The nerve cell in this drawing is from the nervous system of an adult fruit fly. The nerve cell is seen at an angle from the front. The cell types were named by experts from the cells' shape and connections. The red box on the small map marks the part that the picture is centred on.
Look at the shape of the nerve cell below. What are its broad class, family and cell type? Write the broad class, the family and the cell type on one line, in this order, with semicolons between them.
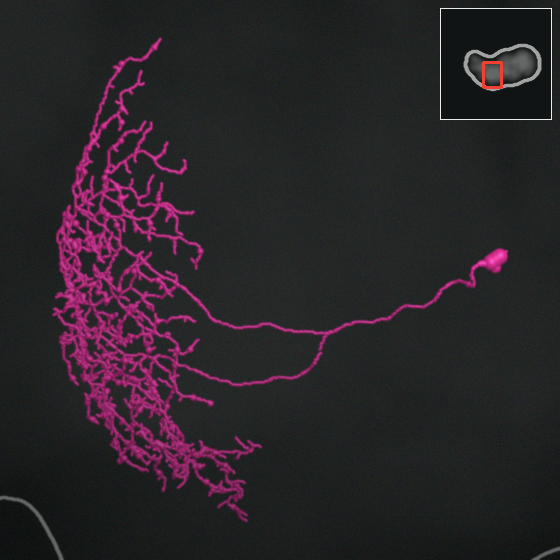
optic-lobe intrinsic neuron; Cm; Cm19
